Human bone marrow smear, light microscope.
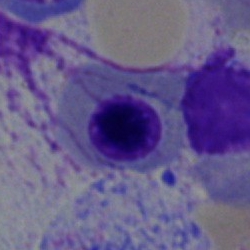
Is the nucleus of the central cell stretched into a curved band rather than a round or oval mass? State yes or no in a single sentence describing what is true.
No, rather than a horseshoe, C, U or S shape, the nucleus is a compact round or oval mass.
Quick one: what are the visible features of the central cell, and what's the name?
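Starting with the nucleus, its chromatin is dark and densely clumped, and no nucleolus can be seen. Turning to the cytoplasm, it is abundant, covering more area than the nucleus, and contains no granules. The name is erythroblast.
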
